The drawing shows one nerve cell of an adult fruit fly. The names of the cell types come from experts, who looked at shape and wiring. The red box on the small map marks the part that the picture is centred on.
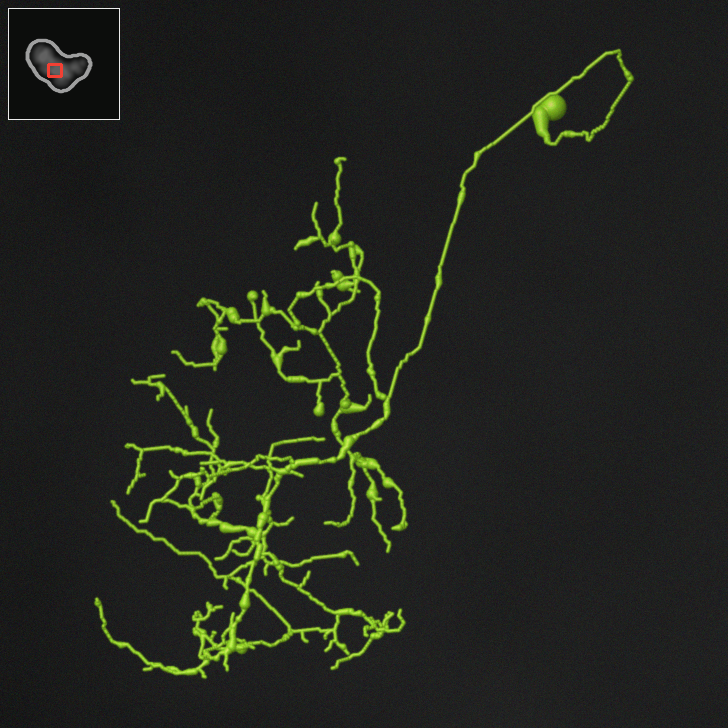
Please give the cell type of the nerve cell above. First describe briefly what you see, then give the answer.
The cell body is at the upper right of the picture. Dozens of branch ends can be seen. This is a central-brain intrinsic neuron. Its cell type is WED162.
